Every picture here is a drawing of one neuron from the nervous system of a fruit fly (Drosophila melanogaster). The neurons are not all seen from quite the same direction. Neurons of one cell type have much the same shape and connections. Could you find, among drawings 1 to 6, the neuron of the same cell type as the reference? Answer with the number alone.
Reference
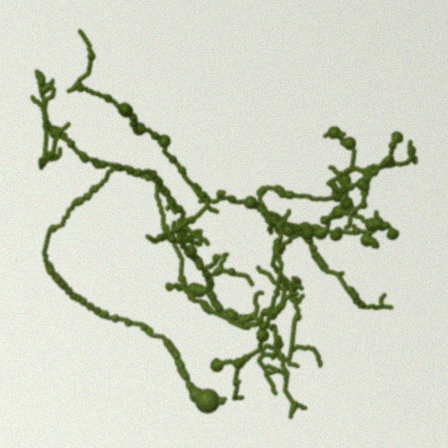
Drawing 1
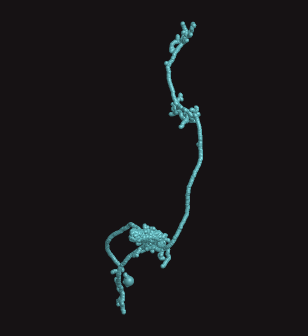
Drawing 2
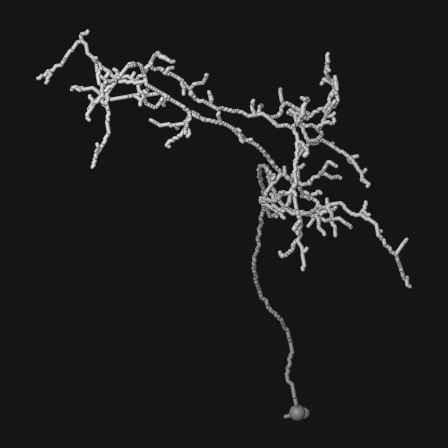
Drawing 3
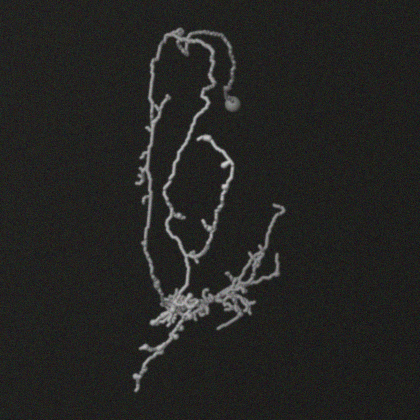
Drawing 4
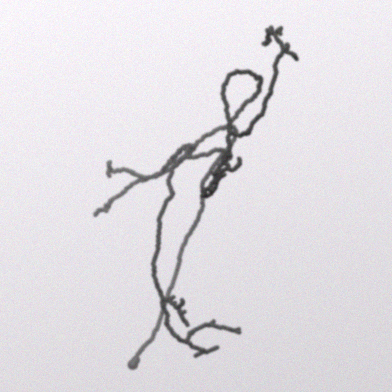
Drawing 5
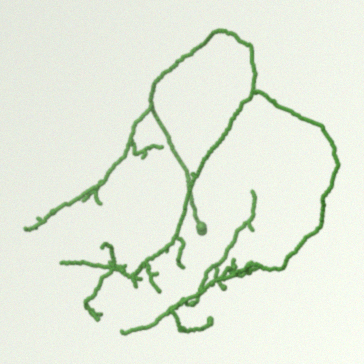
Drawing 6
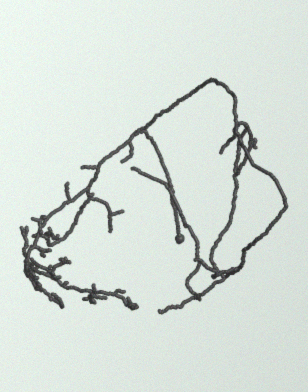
2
